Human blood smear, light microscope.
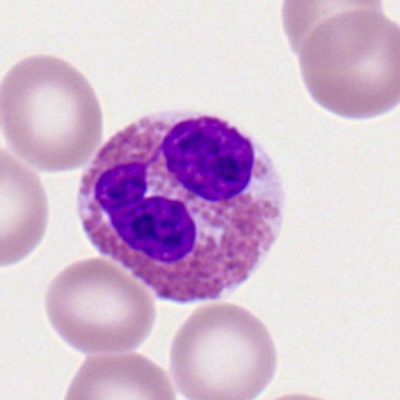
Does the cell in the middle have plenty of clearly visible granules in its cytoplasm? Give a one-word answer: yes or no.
Yes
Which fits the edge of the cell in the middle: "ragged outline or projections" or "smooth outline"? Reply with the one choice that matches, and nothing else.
Smooth outline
